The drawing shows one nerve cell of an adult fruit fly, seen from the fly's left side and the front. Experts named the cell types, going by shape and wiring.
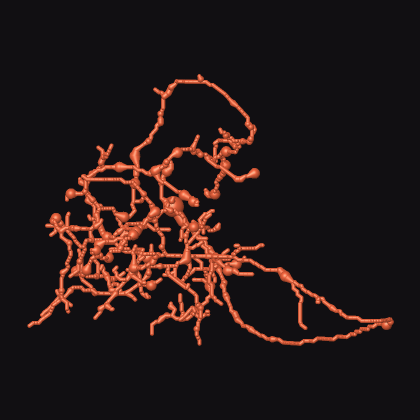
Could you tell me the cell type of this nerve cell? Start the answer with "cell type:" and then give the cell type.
cell type: CB1850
